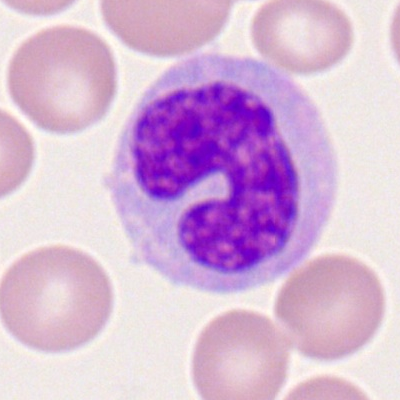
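Monocyte at centre. Nucleus: one curved, horseshoe-like mass with a deep notch, not divided into separate lobes; notch opens to lower left. Chromatin: dark purple, coarsely clumped, paler patches between clumps. Cytoplasm: moderate pale lilac rim around the nucleus on all sides.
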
